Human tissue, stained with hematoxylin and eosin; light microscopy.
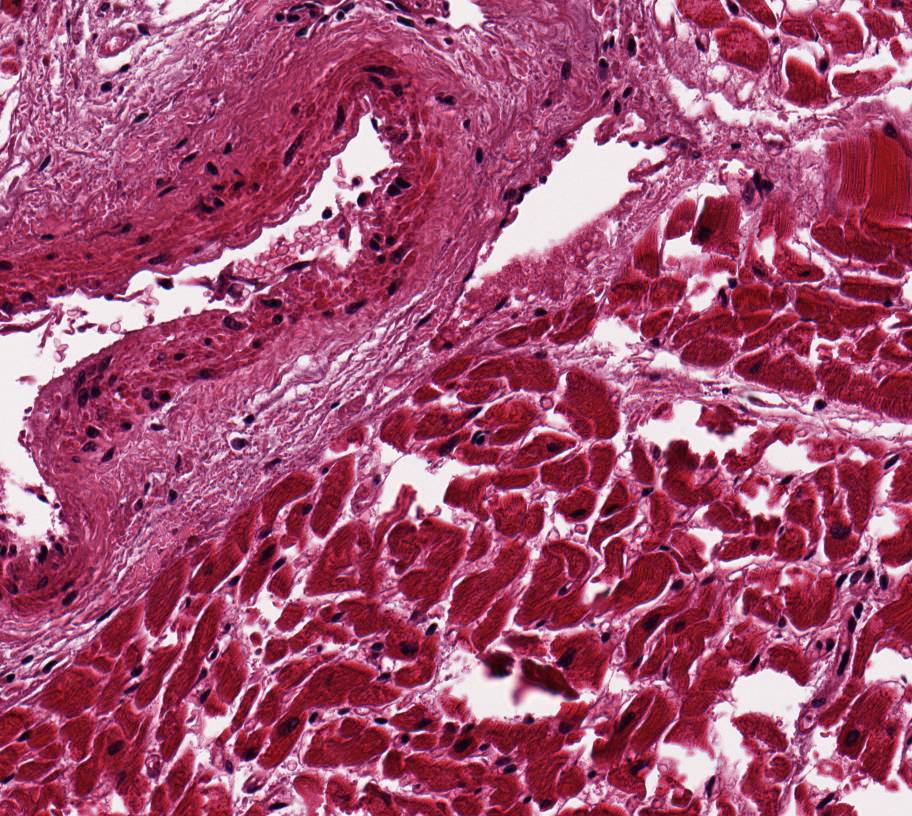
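Left ventricle of the heart. Diagonally across the upper left runs a thick-walled vessel, its lumen a narrow, wavy slit, largely empty but for scattered red blood cells. See the muscle below and right: most lower fibres are cut across or obliquely, irregular deep red profiles.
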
